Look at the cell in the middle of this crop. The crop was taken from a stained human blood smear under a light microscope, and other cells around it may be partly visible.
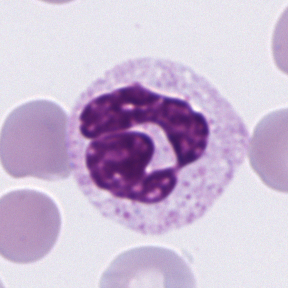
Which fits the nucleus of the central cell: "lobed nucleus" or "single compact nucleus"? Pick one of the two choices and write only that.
Lobed nucleus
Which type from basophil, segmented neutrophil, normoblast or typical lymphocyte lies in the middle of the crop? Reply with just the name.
segmented neutrophil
